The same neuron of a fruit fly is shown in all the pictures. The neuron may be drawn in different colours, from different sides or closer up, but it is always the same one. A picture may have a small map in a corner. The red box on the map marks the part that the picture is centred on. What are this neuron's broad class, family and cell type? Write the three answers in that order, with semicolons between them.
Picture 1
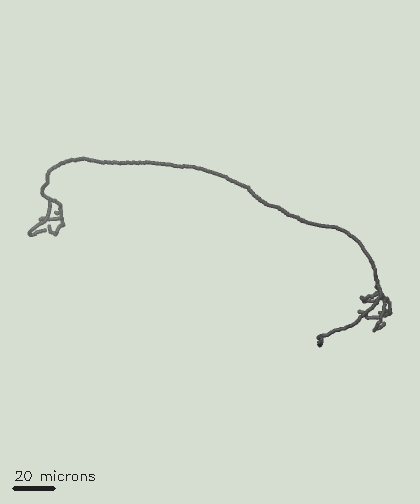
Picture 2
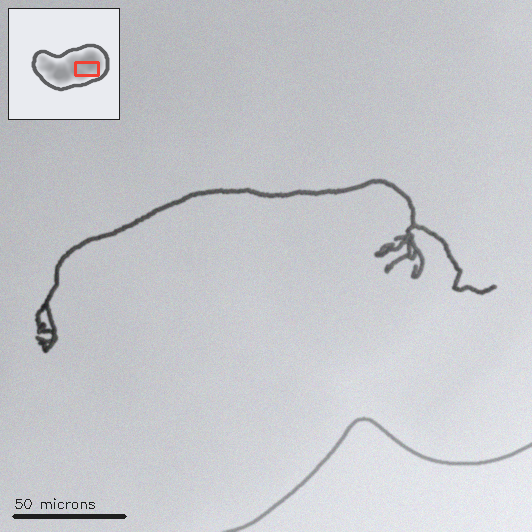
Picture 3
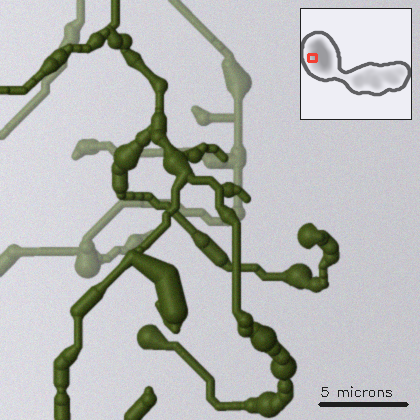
sensory neuron entering the brain; class olfactory; ORN_VL2p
